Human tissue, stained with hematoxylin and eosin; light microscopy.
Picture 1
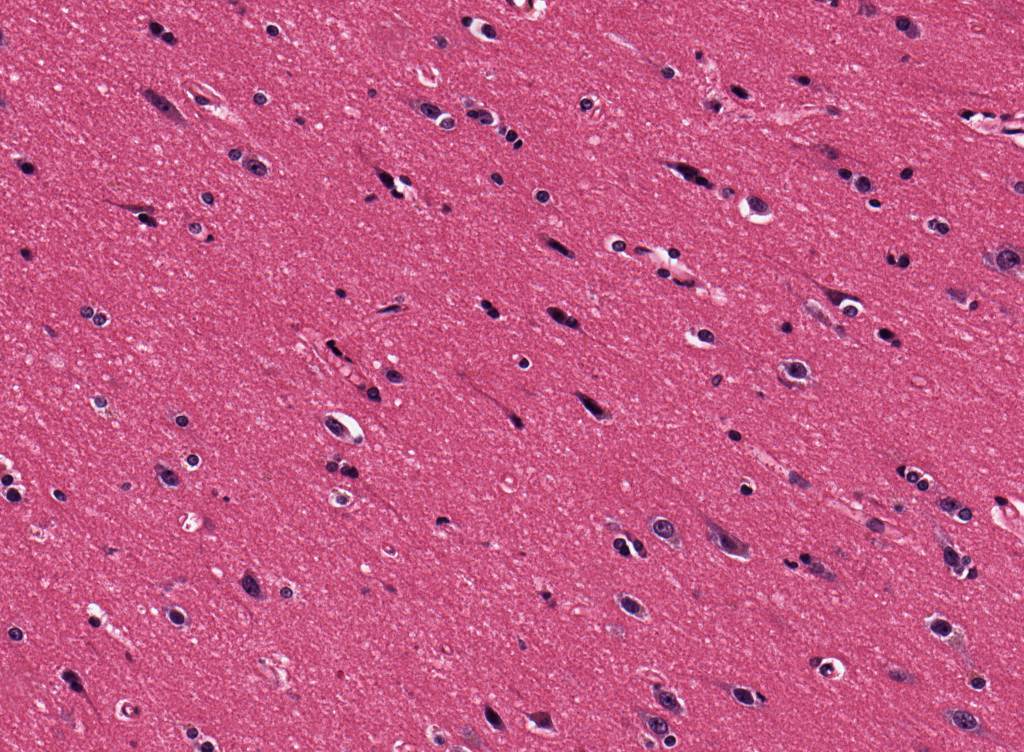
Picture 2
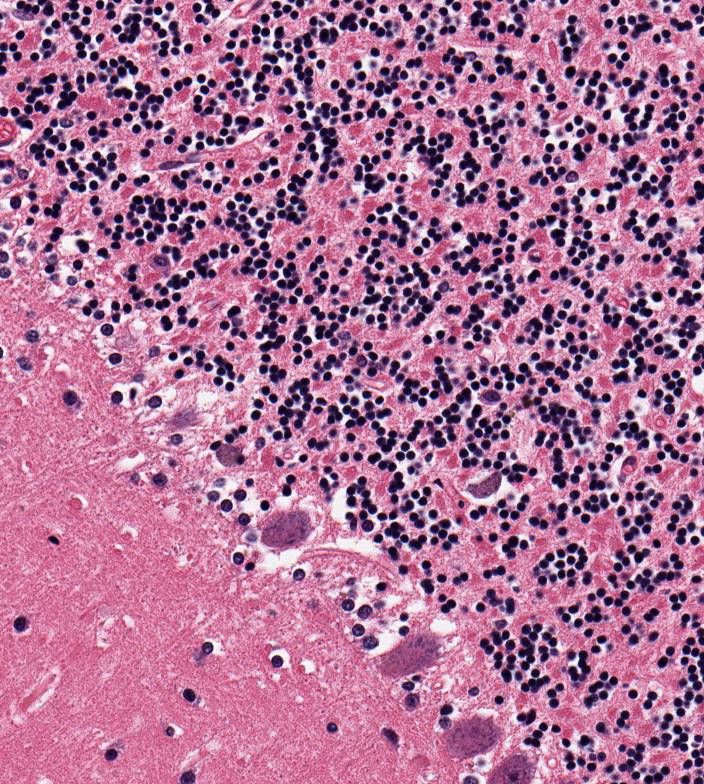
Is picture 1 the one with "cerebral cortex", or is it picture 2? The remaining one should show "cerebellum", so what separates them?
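Let me see: picture 1 is cerebral cortex, and picture 2 is cerebellum. In picture 1 a fine, finely granular to fibrillary pink matrix fills the whole field, and the nuclei are spread fairly evenly and sparsely, singly or in small groups, never in sheets. Most are small, round and dark with scant cytoplasm, while scattered larger cells, several in the right half and lower part, have round pale nuclei, each with a single dark nucleolus. Picture 2, by contrast, splits into layers: tightly packed granule cells with small round dark nuclei fill the upper and right part, and a pale, finely fibrillar pink neuropil with only scattered small nuclei takes the lower left. Along the border between them runs a single row of large Purkinje cells with abundant purple-staining cytoplasm.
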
